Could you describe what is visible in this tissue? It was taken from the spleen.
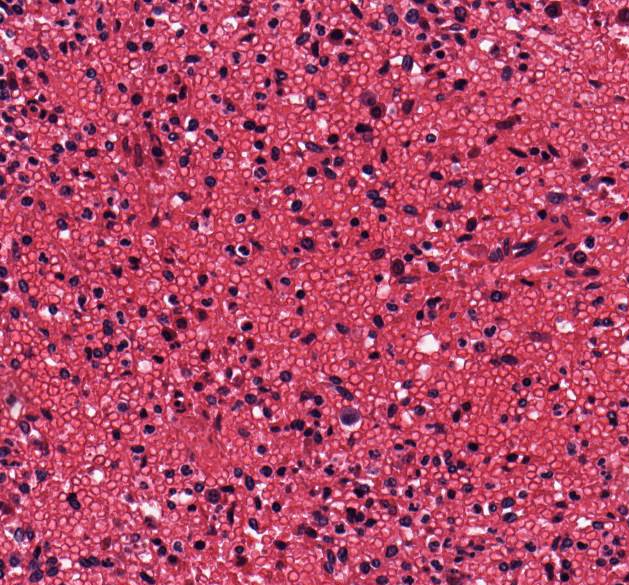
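A few elongated, spindle-shaped nuclei are present, seen most clearly in the upper right. Small clear white spaces are scattered throughout. The field contains no epithelium, glands or fat cells.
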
